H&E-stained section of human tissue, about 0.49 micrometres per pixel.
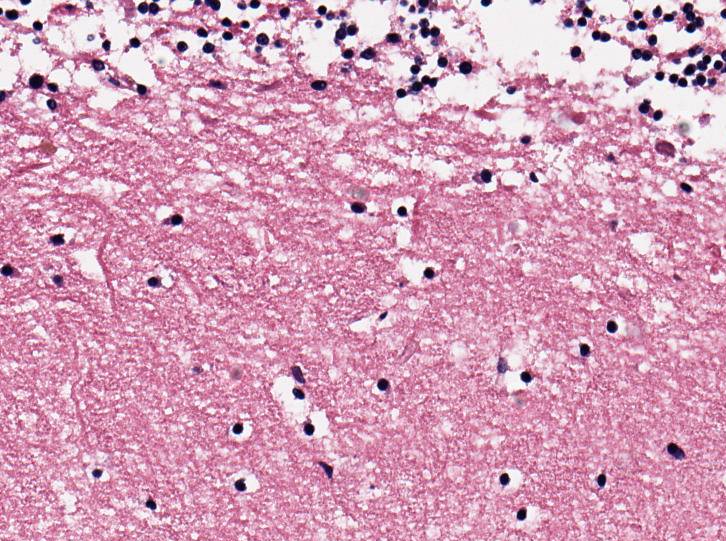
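Cerebellum: a band of densely packed dark nuclei runs along the top edge, above a broad pink zone that fills the rest of the field. The nuclei in this band are small, round and deeply stained, with little or no visible cytoplasm. The lower zone is a finely granular, fibrillary pink meshwork without organised structures, in which sparse cells with small round dark nuclei lie singly.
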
